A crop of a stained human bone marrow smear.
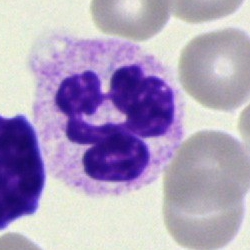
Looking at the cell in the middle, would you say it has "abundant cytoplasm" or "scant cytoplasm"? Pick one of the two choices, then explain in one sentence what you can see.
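Abundant cytoplasm. The cytoplasm is abundant and pale pinkish-lilac.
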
